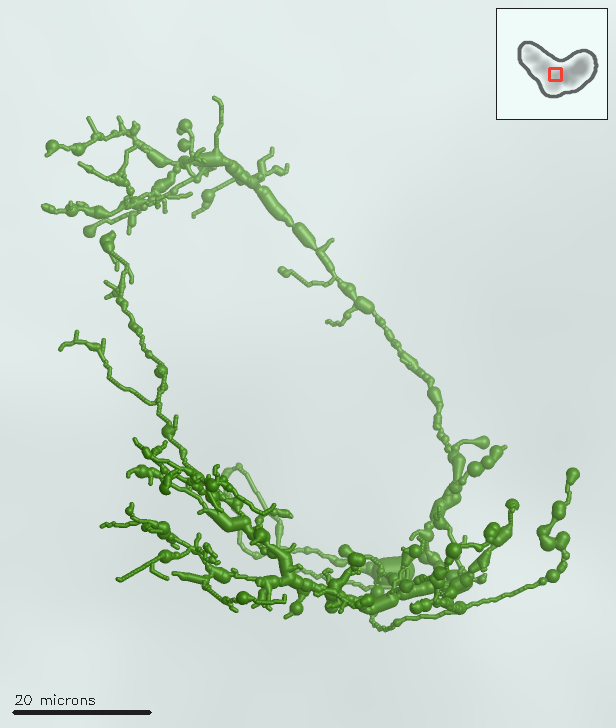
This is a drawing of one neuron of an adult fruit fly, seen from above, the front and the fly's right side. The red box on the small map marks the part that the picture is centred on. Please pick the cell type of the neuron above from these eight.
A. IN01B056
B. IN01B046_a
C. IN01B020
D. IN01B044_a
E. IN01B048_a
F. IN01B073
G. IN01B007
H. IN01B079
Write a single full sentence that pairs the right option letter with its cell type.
Cell type IN01B020, found in option C, is the type of the neuron.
